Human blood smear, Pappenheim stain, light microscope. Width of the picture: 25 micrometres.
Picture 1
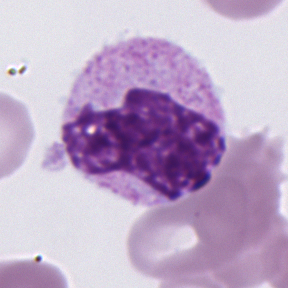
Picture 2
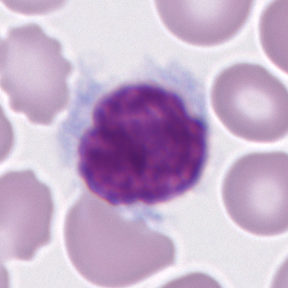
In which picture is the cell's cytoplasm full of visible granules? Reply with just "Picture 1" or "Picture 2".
Picture 1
